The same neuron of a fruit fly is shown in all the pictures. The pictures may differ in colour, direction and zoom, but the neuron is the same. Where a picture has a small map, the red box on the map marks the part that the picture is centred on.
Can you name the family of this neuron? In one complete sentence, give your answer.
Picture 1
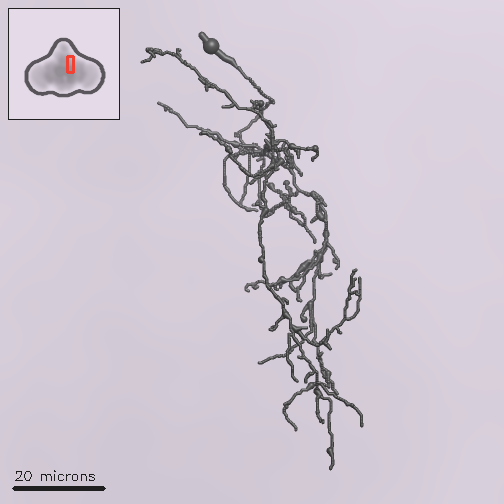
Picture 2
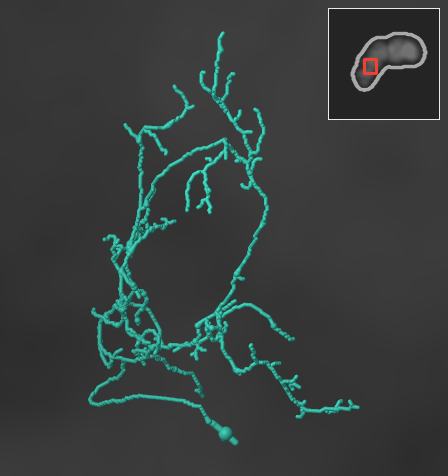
The neuron counts as part of family hemilineage 11B.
